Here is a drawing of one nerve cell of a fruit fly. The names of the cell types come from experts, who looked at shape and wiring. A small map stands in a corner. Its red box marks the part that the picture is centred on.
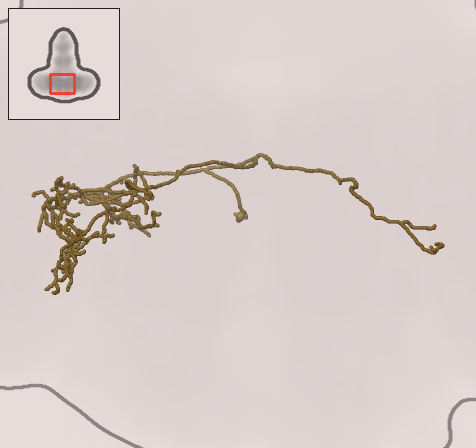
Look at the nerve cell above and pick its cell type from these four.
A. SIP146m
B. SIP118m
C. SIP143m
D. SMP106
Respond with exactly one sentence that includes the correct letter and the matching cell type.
Within the options, B, SIP118m, is the nerve cell's cell type.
